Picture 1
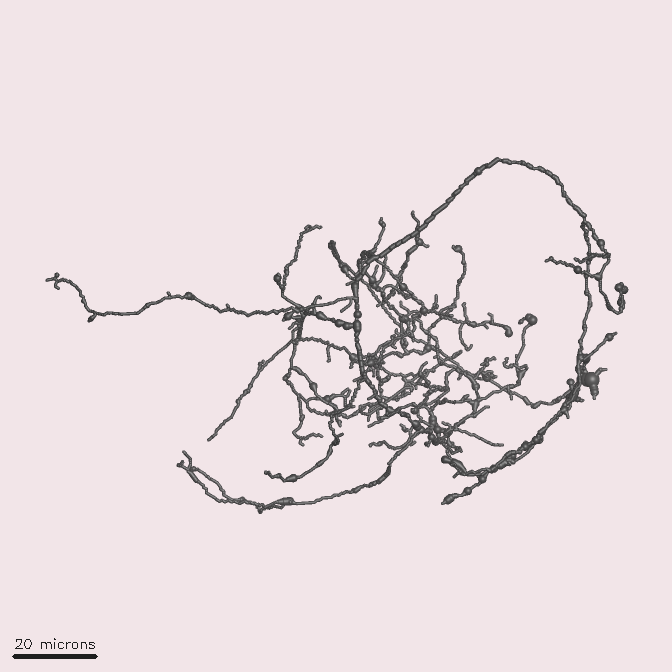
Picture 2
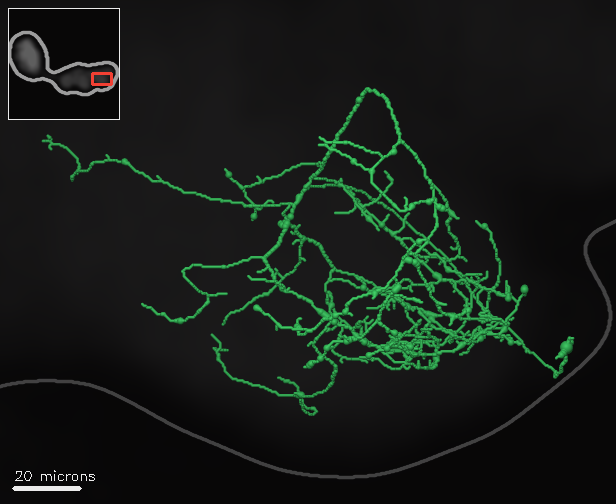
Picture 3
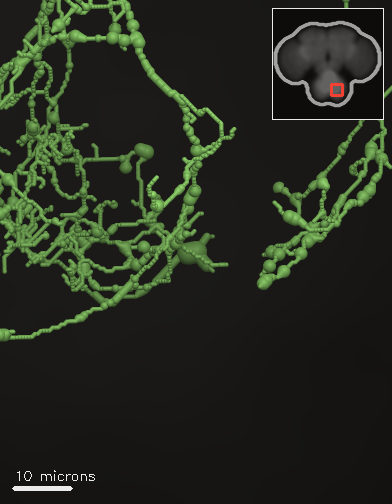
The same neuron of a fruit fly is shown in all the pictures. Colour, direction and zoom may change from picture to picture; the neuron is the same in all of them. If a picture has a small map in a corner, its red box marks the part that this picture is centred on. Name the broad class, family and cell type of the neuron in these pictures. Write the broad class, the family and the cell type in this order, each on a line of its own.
nerve-cord intrinsic neuron
hemilineage 04B
IN04B076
